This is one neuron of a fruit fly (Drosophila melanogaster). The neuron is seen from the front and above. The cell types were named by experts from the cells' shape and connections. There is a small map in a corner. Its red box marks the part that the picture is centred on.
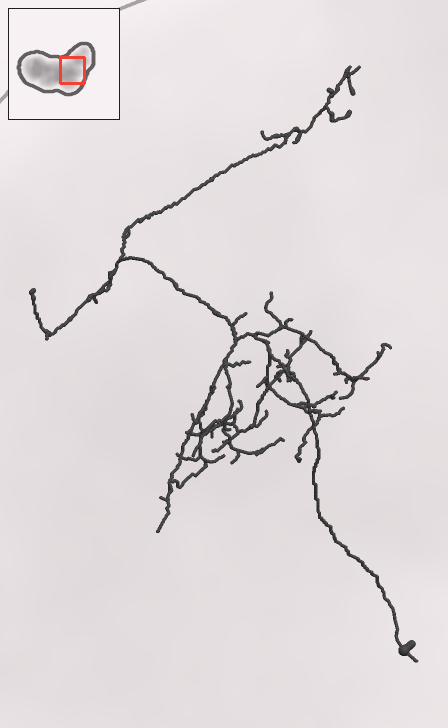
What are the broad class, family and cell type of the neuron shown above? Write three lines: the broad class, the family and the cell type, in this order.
nerve-cord intrinsic neuron
hemilineage 06A
IN06A059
